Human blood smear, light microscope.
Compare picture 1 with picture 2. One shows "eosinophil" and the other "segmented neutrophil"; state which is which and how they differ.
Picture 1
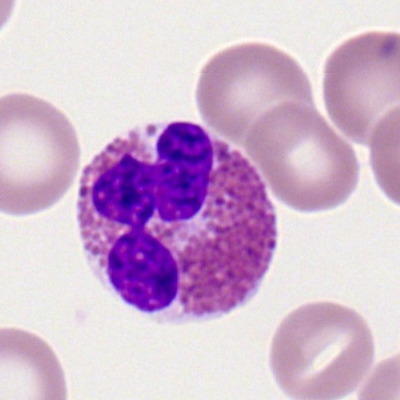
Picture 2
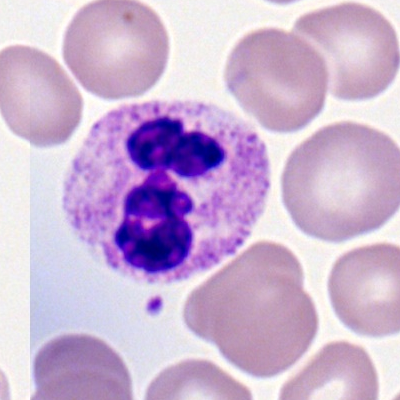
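Picture 2 holds the segmented neutrophil; picture 1 holds the eosinophil. Outline: round in the eosinophil, round and smooth in the segmented neutrophil. Chromatin: coarsely clumped in both, and dark purple in the segmented neutrophil.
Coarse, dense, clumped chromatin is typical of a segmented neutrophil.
Nucleus: the eosinophil's is divided into three lobes lying mostly in the left half of the cell, and in the segmented neutrophil no nucleoli can be seen. Cytoplasm: the eosinophil's is packed with orange-pink granules similar in size to one another, while the segmented neutrophil's is plentiful and pale pink, with no vacuoles.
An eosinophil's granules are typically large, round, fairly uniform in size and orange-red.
Surroundings: a small purple dot lies just below the segmented neutrophil.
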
